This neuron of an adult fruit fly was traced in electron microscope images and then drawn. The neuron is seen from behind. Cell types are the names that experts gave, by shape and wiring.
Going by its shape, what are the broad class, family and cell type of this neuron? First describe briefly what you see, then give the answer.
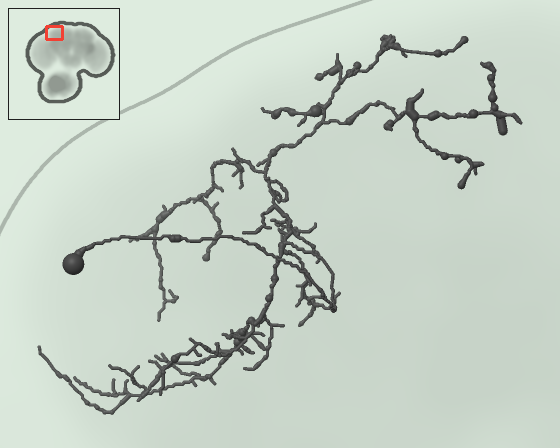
Its cell body lies on the left of the picture. The picture shows dozens of branch ends. Its broad class is central-brain intrinsic neuron. The family is hemilineage LHp2. Its cell type is CB0972.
